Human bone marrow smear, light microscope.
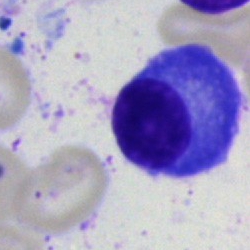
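Plasma cell in the middle of the bone marrow smear, its nucleus off-centre toward the left side. The chromatin in that nucleus stains dark and dense. There's plenty of deep blue cytoplasm, with a paler area just to the right of the nucleus.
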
